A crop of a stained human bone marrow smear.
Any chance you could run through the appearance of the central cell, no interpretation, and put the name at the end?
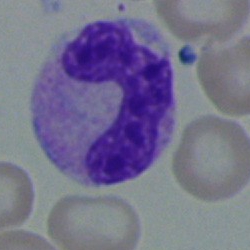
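Outline: smooth and roughly oval. The nucleus is curved in a horseshoe shape, with its hollow side facing left. Its chromatin is dark purple and coarsely clumped, and no nucleoli can be seen. This is a band neutrophil.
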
